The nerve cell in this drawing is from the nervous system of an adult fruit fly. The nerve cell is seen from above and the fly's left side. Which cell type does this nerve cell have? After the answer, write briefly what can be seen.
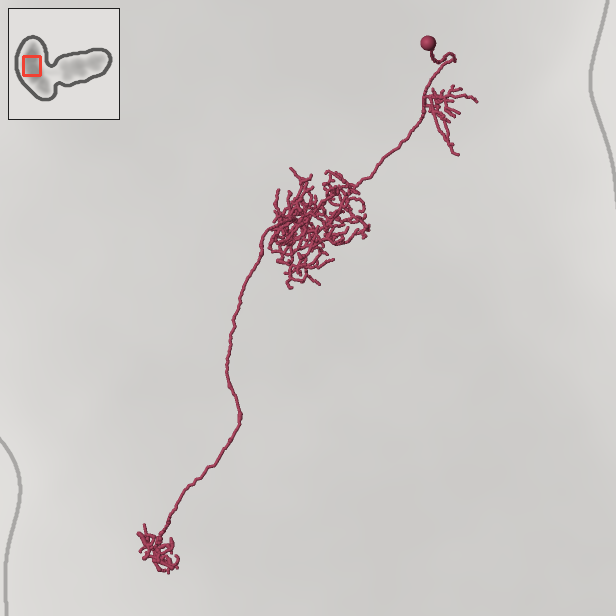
It is of cell type PFR_b. This is a central-brain intrinsic neuron. It is in the brain and does not reach the nerve cord. The picture shows dozens of branch ends.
